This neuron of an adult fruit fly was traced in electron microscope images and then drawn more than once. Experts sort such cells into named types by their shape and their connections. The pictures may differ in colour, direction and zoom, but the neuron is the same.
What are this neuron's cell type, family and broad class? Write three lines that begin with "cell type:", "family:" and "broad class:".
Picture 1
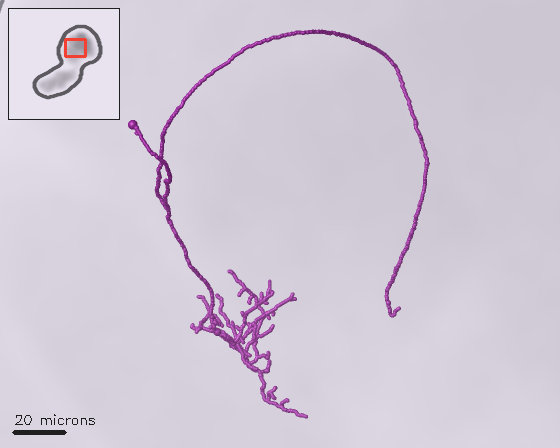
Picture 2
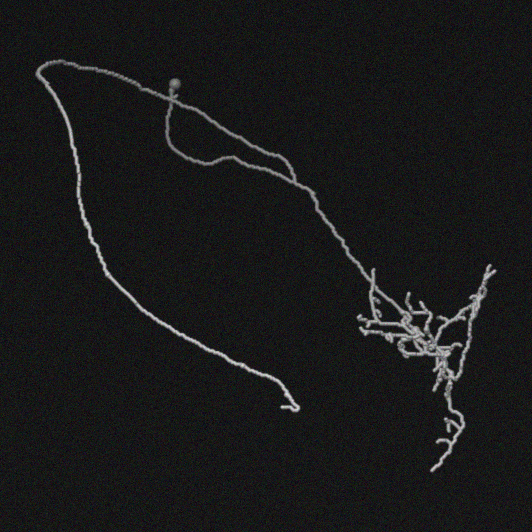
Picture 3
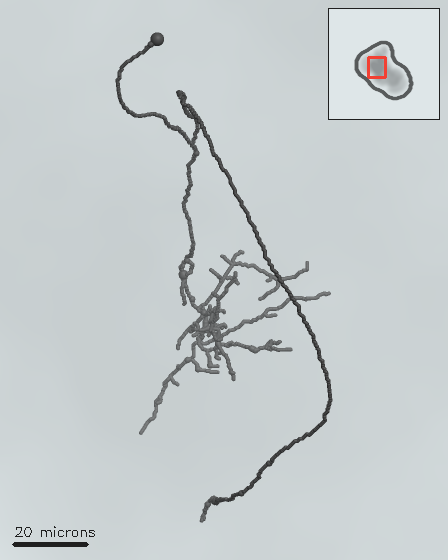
cell type: WED041
family: hemilineage SLPa&l1_lateral
broad class: central-brain intrinsic neuron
